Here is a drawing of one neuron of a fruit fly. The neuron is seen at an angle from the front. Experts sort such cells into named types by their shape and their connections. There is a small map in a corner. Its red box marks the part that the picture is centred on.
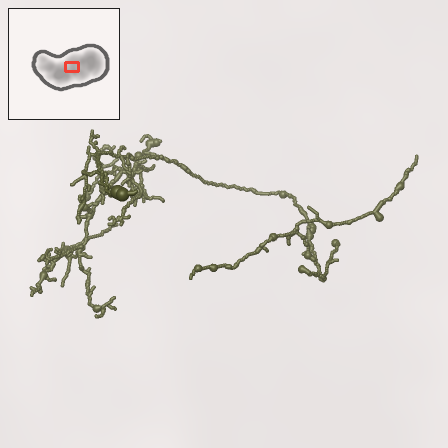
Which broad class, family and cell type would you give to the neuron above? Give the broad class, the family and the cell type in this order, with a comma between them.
central-brain intrinsic neuron, hemilineage VLPl2_posterior, PLVP059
